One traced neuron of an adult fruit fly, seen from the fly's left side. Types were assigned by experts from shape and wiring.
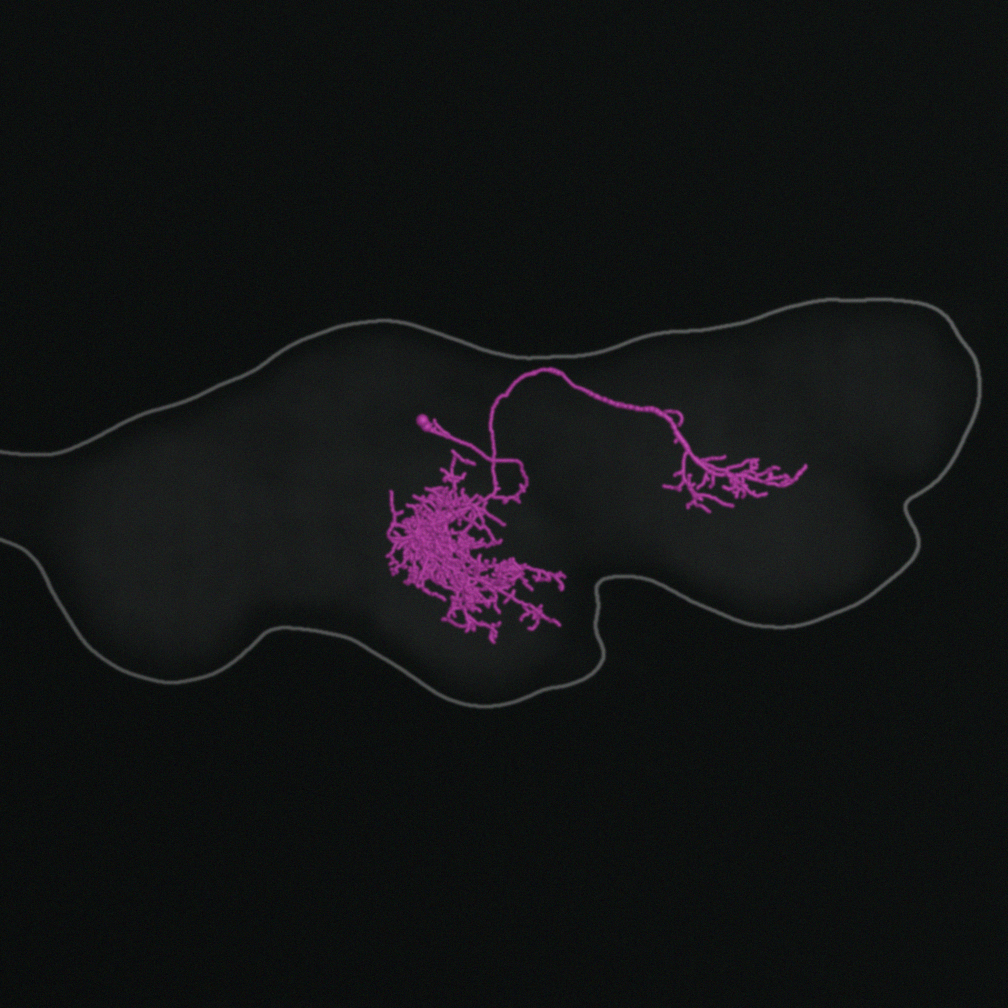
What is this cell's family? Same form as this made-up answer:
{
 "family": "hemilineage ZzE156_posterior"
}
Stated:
{
 "family": "hemilineage 19A"
}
